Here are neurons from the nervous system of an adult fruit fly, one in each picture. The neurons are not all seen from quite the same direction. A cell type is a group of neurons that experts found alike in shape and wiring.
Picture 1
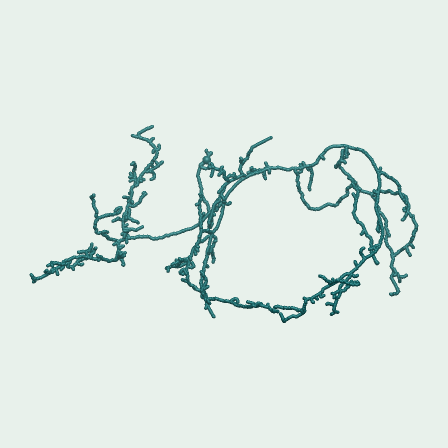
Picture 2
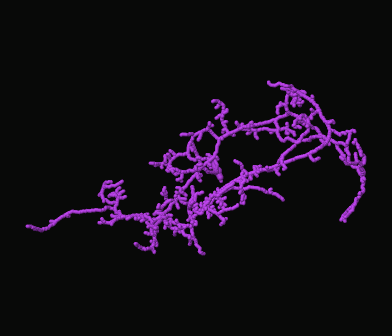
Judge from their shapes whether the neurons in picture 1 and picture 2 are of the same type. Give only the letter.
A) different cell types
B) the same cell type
B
